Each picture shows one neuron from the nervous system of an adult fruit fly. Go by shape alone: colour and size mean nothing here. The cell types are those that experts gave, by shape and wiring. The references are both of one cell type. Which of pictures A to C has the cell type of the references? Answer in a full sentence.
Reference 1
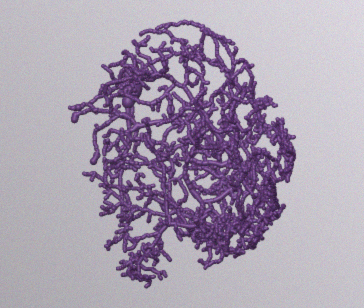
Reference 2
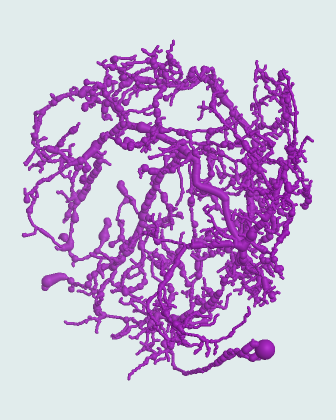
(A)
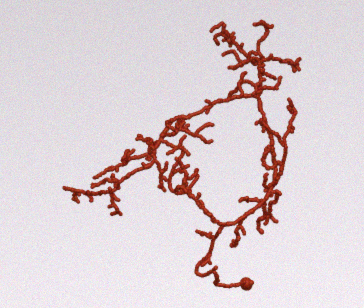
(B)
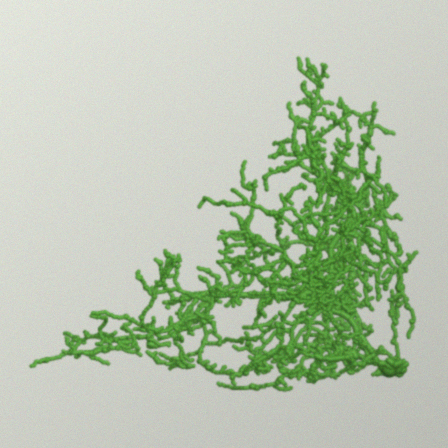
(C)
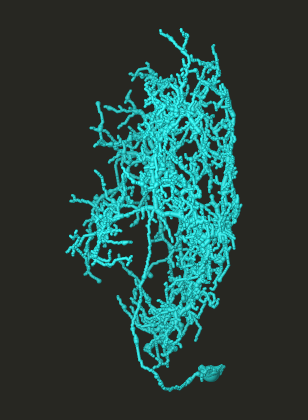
Picture C is of the same cell type.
